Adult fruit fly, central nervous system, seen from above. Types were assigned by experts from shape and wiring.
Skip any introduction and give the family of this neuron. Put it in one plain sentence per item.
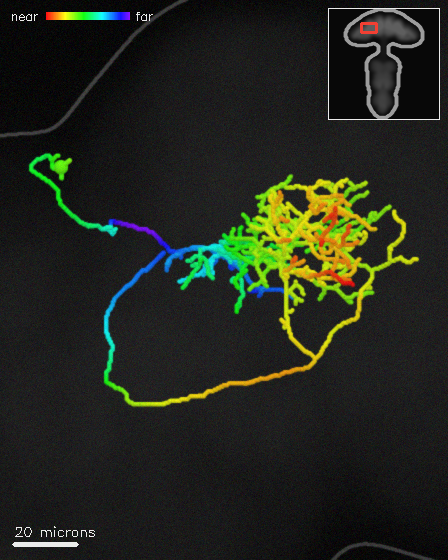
The family is hemilineage LHl1.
